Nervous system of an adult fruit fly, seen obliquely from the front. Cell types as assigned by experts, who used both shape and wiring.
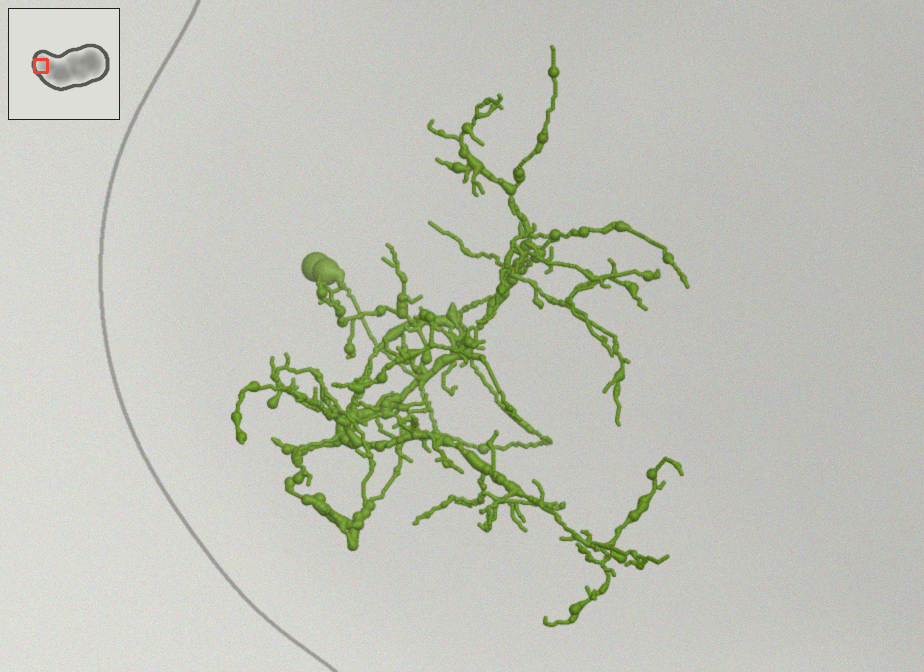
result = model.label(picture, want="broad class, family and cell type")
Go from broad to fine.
nerve-cord intrinsic neuron; hemilineage 01B; IN01B016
